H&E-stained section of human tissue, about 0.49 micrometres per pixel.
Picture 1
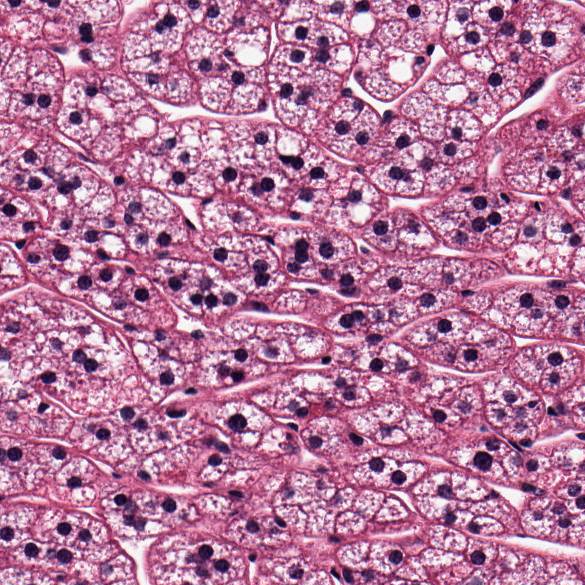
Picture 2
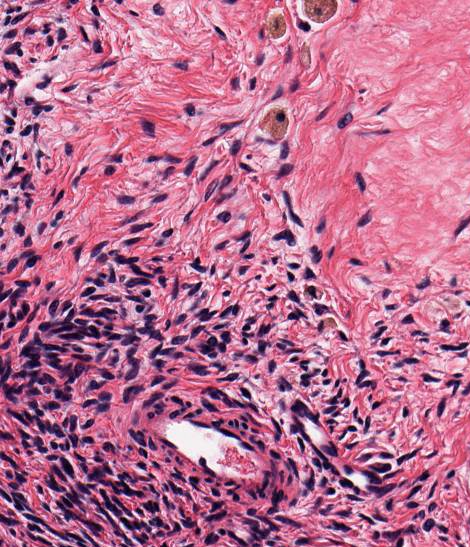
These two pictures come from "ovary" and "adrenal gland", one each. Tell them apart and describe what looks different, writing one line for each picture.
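Picture 1: adrenal gland. Each cell holds a small, round, dark-staining nucleus, and the nuclei are fairly uniform in size across the field.
Picture 2: ovary. Most cells are spindle-shaped with elongated, dark-staining nuclei.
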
